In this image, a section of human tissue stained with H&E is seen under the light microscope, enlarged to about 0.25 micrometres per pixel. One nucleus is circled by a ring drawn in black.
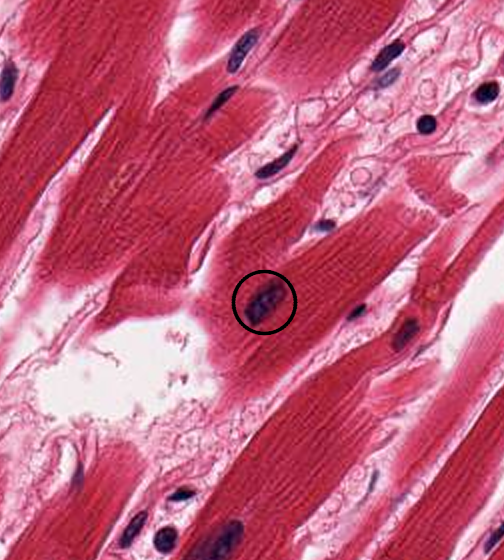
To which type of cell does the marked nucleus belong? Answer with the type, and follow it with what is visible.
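The marked cell is a cardiomyocyte. The nucleus is oblong and sits in the middle of the fibre, its long axis running along the length of the fibre. The nucleus is dark purple and not evenly stained, with darker clumps inside it. The cell is part of a long band running diagonally across the field, lying parallel to neighbouring fibres, with pale loose tissue and clear spaces between the bands.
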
